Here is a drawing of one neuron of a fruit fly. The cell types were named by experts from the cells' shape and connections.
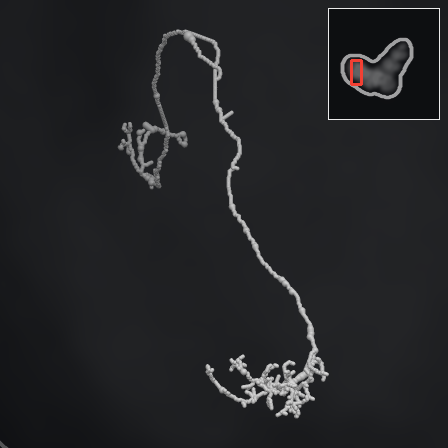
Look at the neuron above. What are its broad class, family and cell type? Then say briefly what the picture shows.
This is a visual projection neuron. Its family is hemilineage VPNd2. The cell type is LC10c-1. The cell body is at the top of the picture. Dozens of branch ends can be seen.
